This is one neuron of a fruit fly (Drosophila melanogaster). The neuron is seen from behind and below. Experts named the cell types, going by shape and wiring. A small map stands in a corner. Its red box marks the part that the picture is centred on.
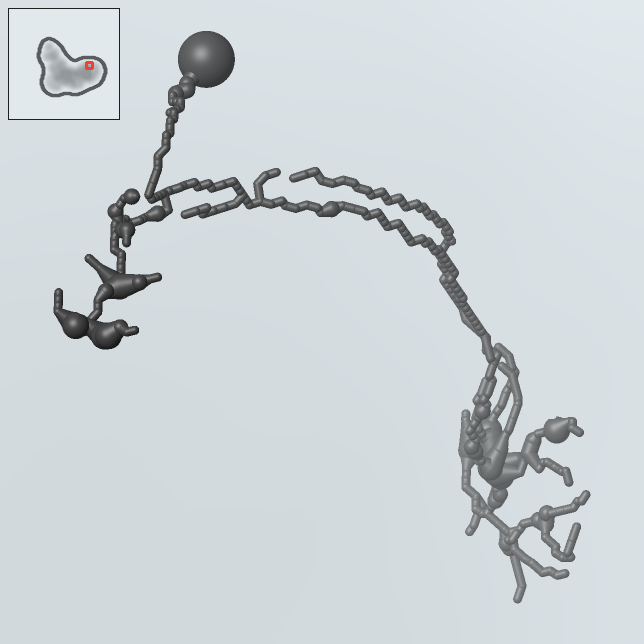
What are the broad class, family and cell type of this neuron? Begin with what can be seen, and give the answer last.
In this view it is about as wide as it is tall. This is an optic-lobe intrinsic neuron. The family is T. It is of cell type T4a.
